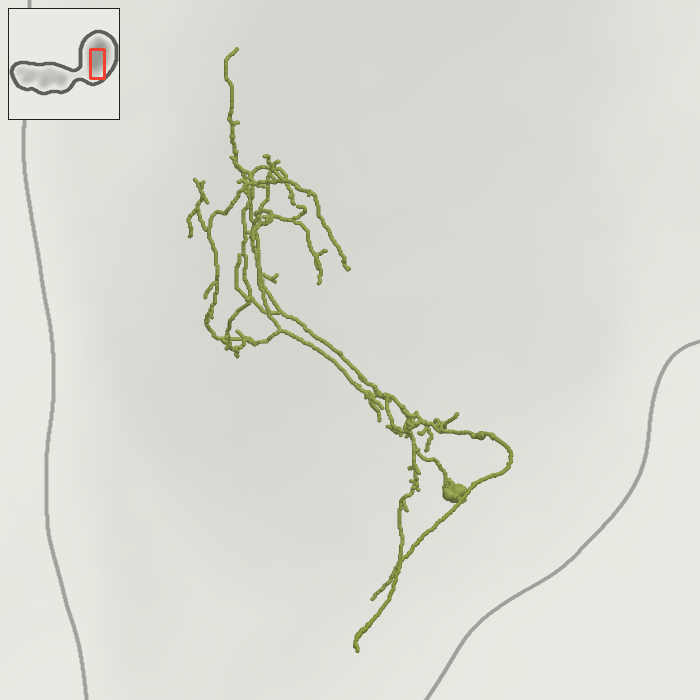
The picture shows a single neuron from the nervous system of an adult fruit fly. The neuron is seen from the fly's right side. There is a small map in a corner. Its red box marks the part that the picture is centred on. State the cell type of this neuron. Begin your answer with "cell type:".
cell type: Lat1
